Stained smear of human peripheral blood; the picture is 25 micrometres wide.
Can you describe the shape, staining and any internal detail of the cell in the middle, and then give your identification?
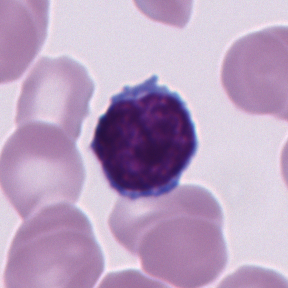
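Start with the nucleus: it is roughly round and unlobed, and you won't find any nucleoli in it. Now the cytoplasm, where no granules are visible. Finally, look along the upper edge, where small ragged projections stick out from the cell. This is a typical lymphocyte.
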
